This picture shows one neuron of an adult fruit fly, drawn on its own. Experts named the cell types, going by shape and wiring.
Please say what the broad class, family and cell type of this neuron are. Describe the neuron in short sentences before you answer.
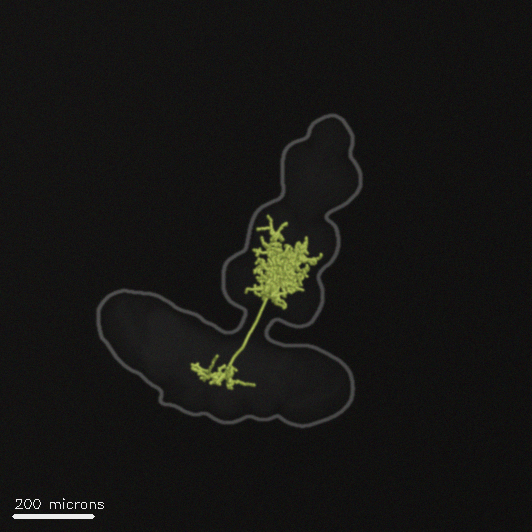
By the scale bar it is about 450 microns tall in this view. In this view it is taller than it is wide. Its broad class is ascending neuron. Its family is hemilineage 05B. It is of cell type AN05B006.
